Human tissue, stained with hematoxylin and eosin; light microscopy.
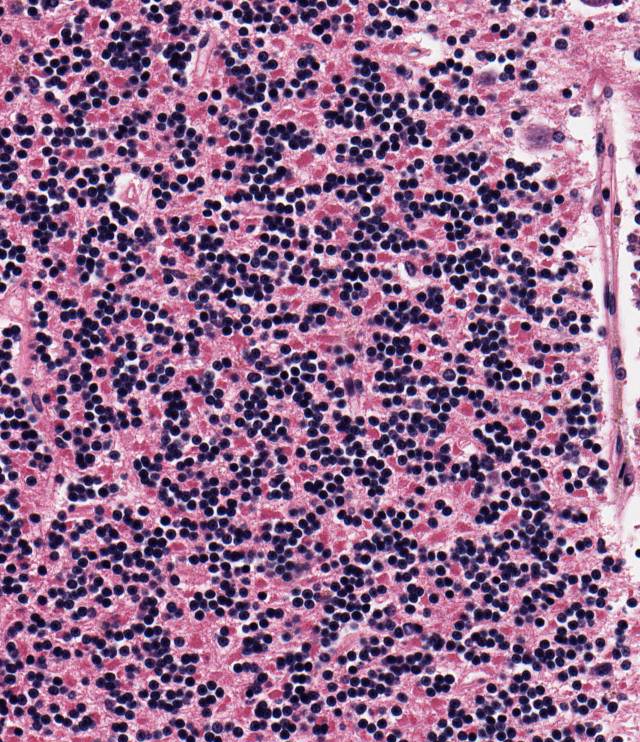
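Cerebellum: almost the whole field, it seems, is taken up by densely packed small cells, their nuclei small, round and dark purple with very little cytoplasm to be seen. Between the groups of nuclei, throughout, lie small irregular pink islands with no nuclei. At the right edge, a vessel wall carries elongated nuclei along its length.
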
